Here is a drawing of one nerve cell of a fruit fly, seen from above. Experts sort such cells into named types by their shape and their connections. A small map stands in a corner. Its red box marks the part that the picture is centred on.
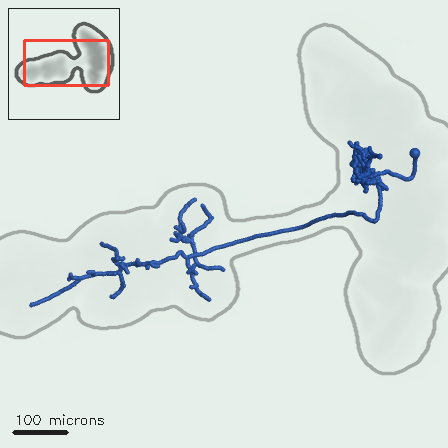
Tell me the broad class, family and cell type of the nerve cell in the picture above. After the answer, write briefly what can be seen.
This is a descending neuron. The family is hemilineage MD3. It is of cell type DNg79. It runs through the neck, between the brain and the nerve cord. By the scale bar it is about 750 microns wide in this view.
